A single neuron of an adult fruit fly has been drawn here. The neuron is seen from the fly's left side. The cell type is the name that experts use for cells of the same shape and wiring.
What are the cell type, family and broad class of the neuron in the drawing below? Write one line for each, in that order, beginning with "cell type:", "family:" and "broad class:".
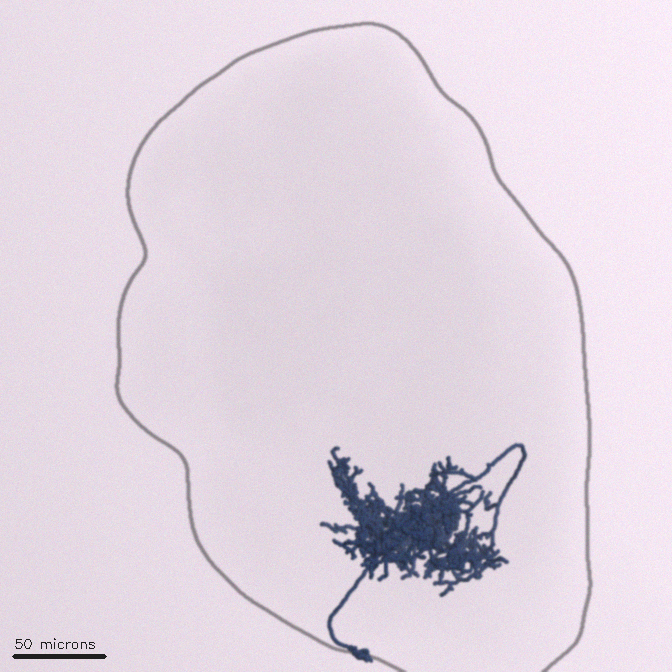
cell type: GNG581
family: hemilineage MX3
broad class: central-brain intrinsic neuron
